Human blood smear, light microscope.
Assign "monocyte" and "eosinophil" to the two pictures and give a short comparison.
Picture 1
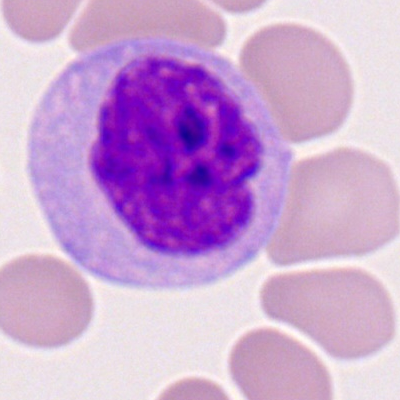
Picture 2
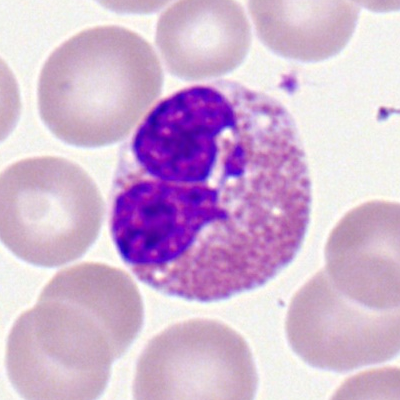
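A monocyte appears in picture 1, an eosinophil in picture 2. The monocyte has a broad rim of pale blue cytoplasm around its nucleus, with no coarse granules and no vacuoles.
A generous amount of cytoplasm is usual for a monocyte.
The eosinophil's nucleus has two lobes, and no nucleoli are visible in it. Both nuclei have dark purple, clumped chromatin, but in the monocyte it lies in patches separated by paler areas, while the eosinophil's is coarsely clumped.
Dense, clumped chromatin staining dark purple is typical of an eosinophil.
In outline the monocyte is round and smooth, the eosinophil smoothly rounded to oval.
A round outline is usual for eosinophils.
Small purple specks lie just to the upper right of the eosinophil.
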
